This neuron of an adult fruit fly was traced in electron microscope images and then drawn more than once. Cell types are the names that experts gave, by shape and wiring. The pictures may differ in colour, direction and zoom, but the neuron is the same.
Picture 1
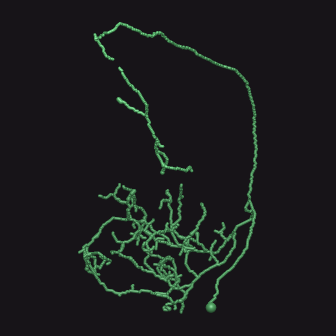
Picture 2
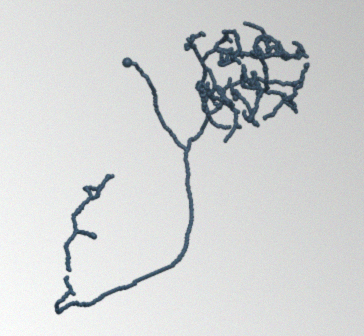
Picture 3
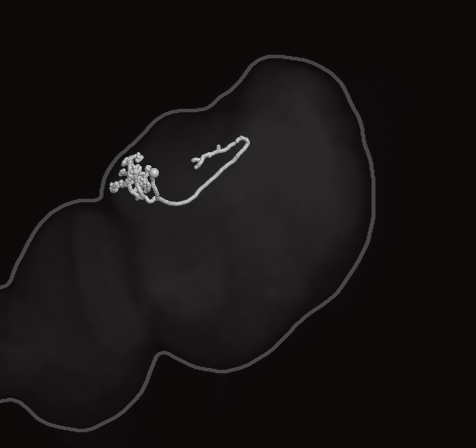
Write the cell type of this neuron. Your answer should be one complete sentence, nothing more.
The neuron has LHAD1c3 as its cell type.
